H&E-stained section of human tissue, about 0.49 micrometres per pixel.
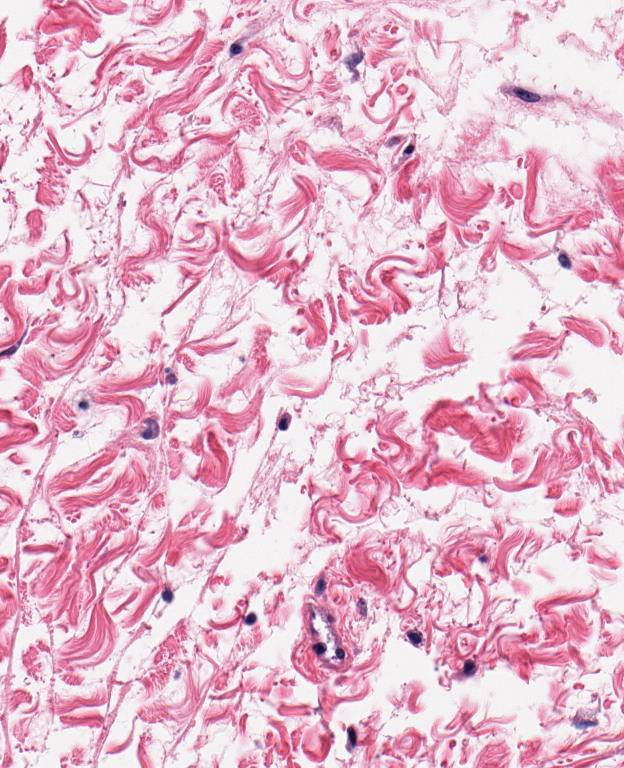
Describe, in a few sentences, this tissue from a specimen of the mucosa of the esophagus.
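First, composition: pink collagen bundles make up the whole field, and there is no epithelium anywhere in it. Second, arrangement: the bundles are wavy and curled, running in many different directions. Third, spacing: wide clear spaces separate the bundles, and these spaces hold fine, wispy, pale pink fibrils. Fourth, cells: they are sparse, showing mostly as small, scattered dark purple nuclei between the bundles.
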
